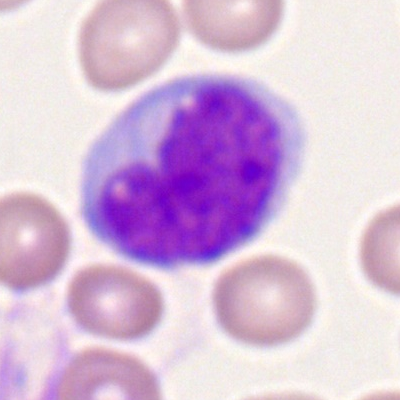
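Monocyte (central cell). Surface without projections or blebs. Nucleus notched on upper-left side. Chromatin clumped into darker patches, paler areas between. No visible cytoplasmic granules.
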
